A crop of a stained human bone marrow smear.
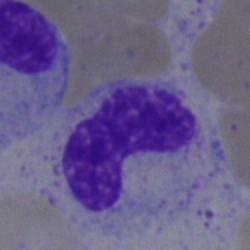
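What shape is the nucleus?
It's kidney-shaped, with a notch on its lower right side.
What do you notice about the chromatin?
It's dark purple and clumped, with small paler gaps.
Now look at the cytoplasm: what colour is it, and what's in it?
Pale greyish blue, with sparse small purple granules scattered through it.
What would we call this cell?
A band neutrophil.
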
